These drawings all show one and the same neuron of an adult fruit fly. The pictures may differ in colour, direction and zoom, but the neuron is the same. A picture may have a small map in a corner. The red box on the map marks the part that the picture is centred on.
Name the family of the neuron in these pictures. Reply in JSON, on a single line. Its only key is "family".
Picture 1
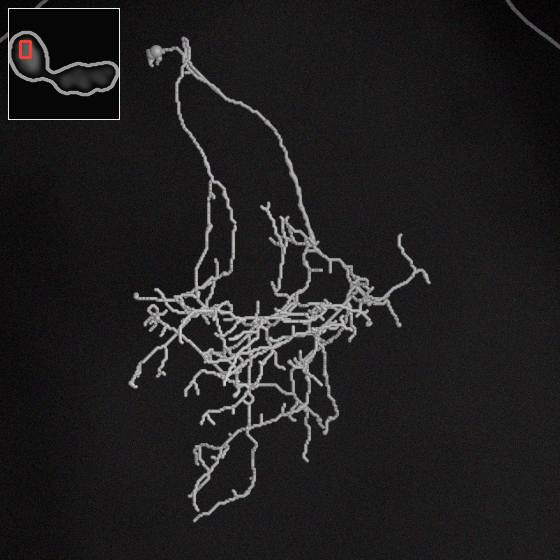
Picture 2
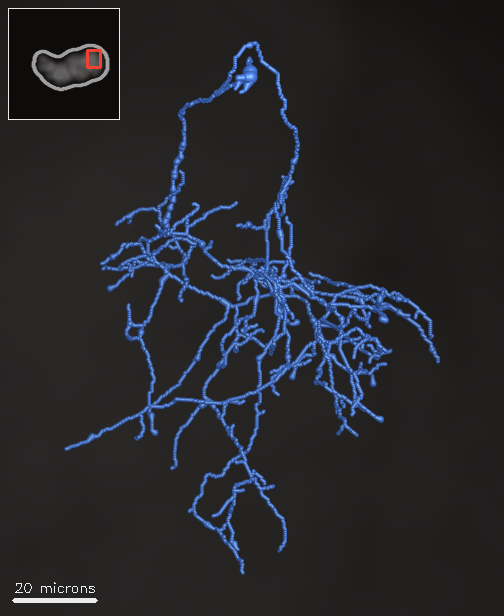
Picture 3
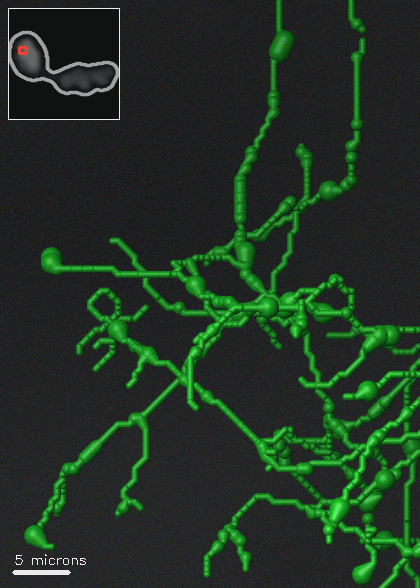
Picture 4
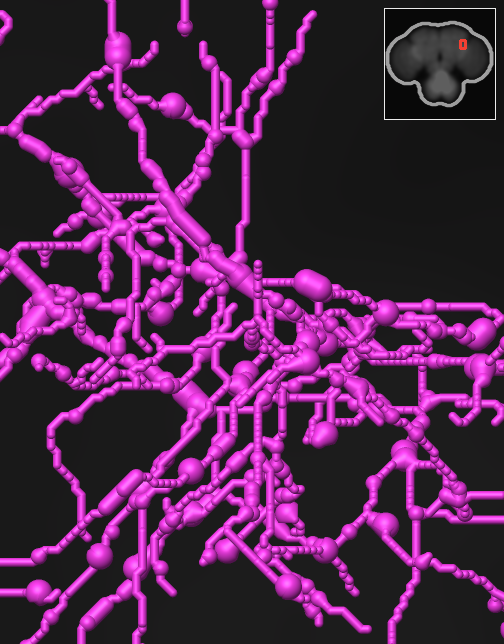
{"family": "hemilineage VLPd&p1_dorsal"}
